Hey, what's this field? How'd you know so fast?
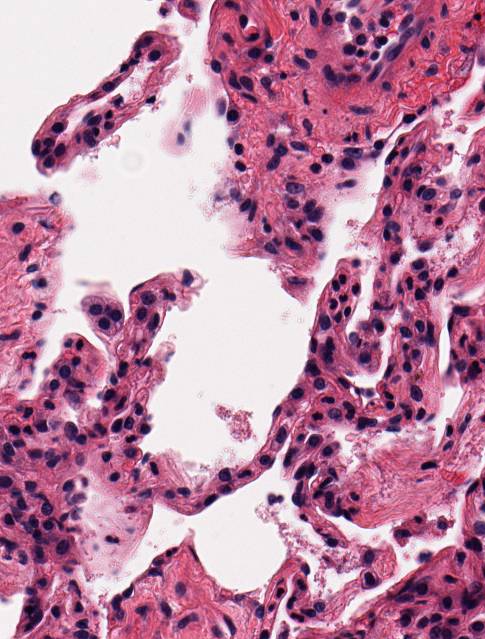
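First, the answer: alveolus. Second, layout: branching tissue walls outline large, irregular empty spaces, the largest in the centre-left.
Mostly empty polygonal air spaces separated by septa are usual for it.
Third, the walls are thickened, with numerous small dark round nuclei scattered through them. Fourth, exclusions: no glands and no fat cells anywhere in the field.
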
